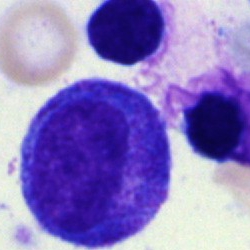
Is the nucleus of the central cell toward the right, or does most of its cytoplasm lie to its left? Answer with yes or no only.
No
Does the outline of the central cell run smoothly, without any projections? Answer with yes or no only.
Yes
